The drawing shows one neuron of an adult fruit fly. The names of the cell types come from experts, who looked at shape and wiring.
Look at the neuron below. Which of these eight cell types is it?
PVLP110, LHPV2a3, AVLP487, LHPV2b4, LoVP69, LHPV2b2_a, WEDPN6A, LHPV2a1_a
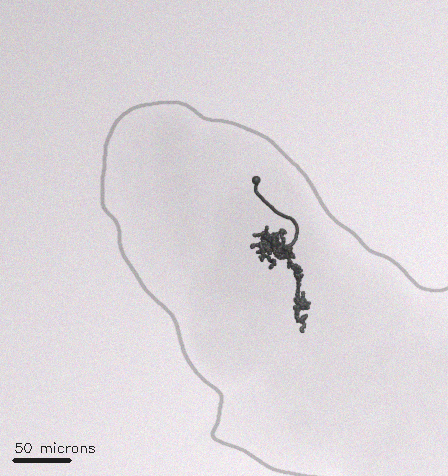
WEDPN6A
